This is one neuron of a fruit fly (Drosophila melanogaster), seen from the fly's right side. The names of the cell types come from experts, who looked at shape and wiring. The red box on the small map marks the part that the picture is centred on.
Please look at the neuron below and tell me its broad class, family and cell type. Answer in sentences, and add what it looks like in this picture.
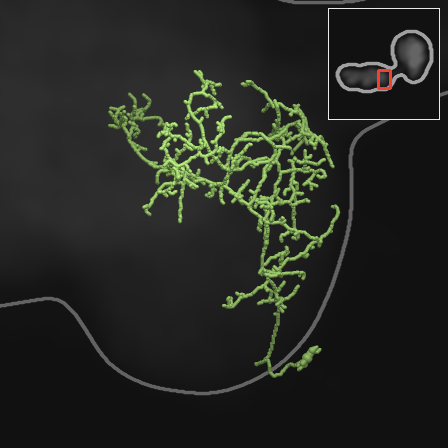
It is a nerve-cord intrinsic neuron. The family is hemilineage 13A. It is of cell type IN13A020. Dozens of branch ends can be seen. As drawn here it is taller than it is wide.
